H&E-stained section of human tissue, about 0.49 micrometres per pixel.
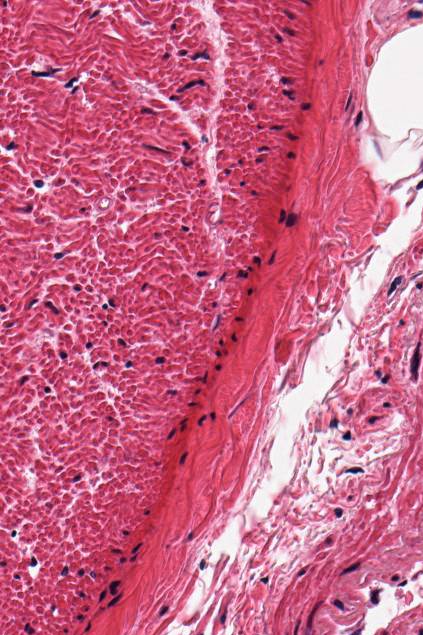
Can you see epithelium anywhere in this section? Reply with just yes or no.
No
